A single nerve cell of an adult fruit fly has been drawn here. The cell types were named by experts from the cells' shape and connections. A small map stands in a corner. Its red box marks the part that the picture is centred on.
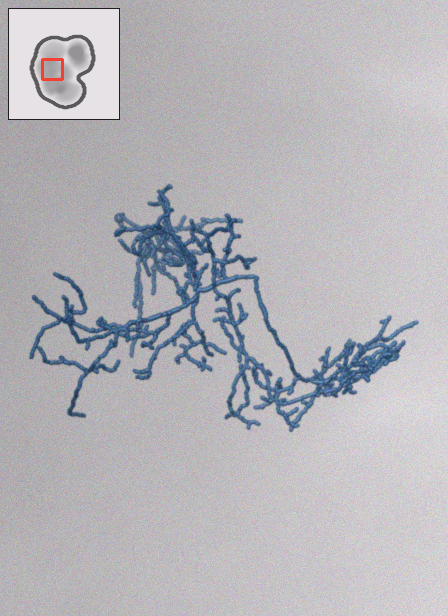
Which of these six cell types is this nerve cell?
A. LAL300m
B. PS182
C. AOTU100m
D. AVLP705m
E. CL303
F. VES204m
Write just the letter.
F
